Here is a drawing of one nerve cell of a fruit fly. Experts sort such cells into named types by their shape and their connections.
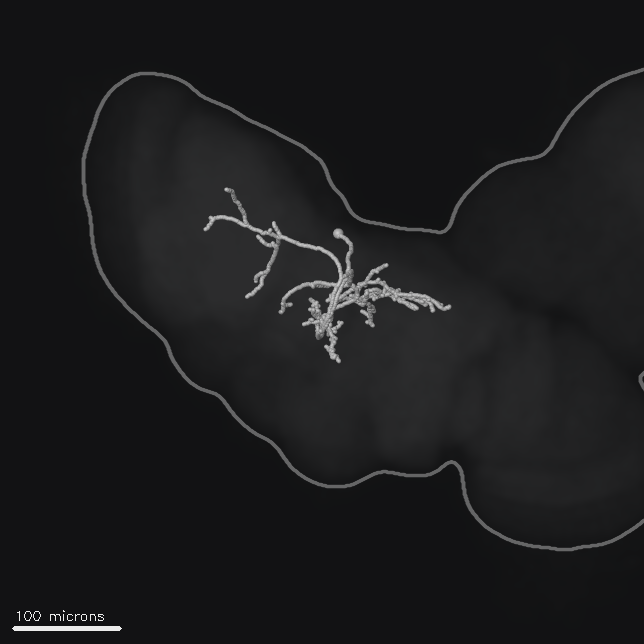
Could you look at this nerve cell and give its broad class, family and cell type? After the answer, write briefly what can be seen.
It is a central-brain intrinsic neuron. Its family is hemilineage DM1_antero_dorsal. Its cell type is CB2035. By the scale bar it is about 250 microns wide in this view. In this view it is wider than it is tall.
